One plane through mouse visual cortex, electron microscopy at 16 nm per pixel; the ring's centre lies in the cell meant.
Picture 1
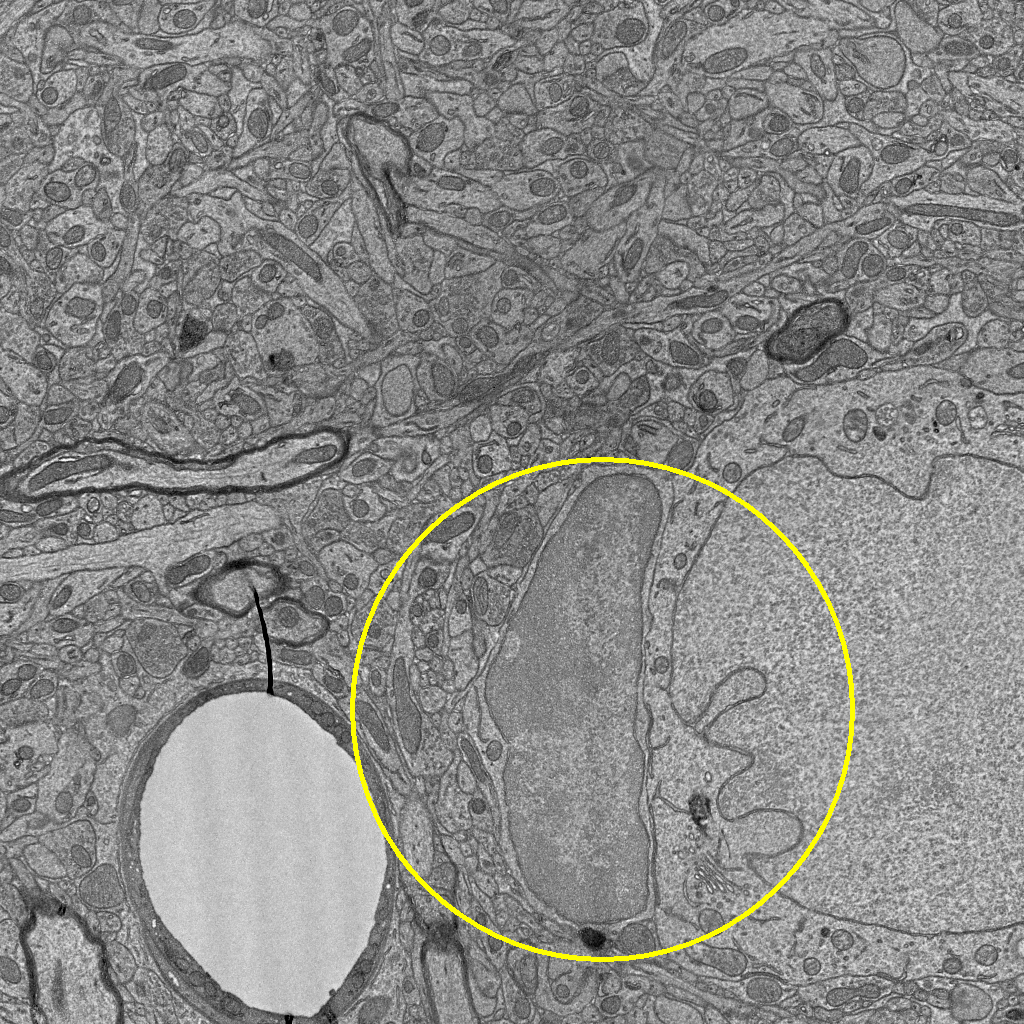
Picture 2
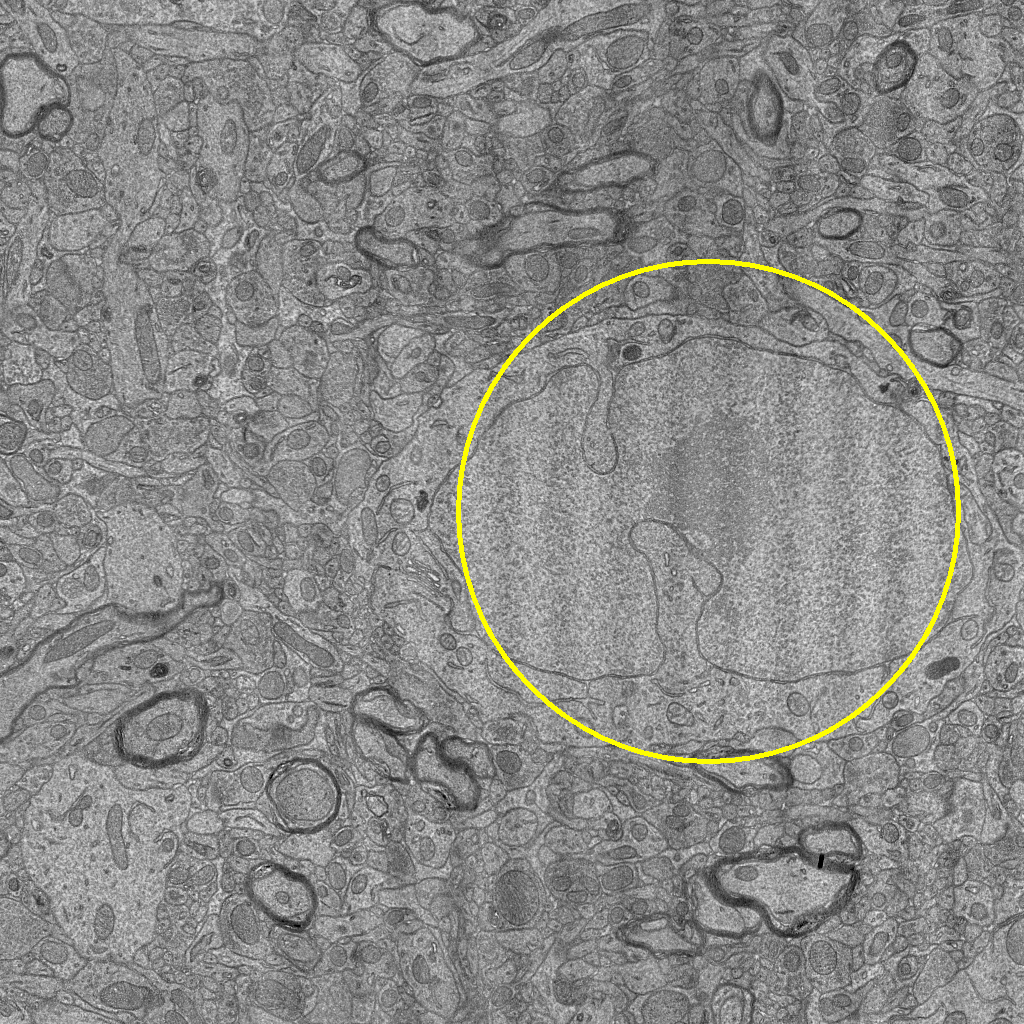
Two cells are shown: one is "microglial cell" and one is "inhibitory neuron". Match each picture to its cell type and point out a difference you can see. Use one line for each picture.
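Picture 1 is a microglial cell. The nuclear outline is smooth, without deep folds.
Picture 2 is an inhibitory neuron. The nuclear envelope has two deep infoldings, one reaching in from the top and one from the bottom.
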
